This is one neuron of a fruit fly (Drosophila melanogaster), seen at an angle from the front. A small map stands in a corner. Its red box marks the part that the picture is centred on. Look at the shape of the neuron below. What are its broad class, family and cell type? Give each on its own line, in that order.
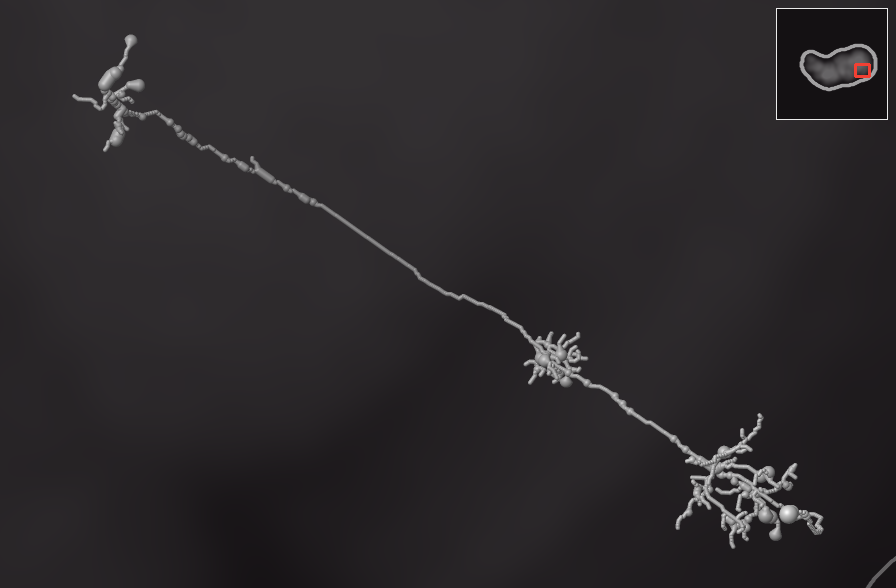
optic-lobe intrinsic neuron
Tm
Tm6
